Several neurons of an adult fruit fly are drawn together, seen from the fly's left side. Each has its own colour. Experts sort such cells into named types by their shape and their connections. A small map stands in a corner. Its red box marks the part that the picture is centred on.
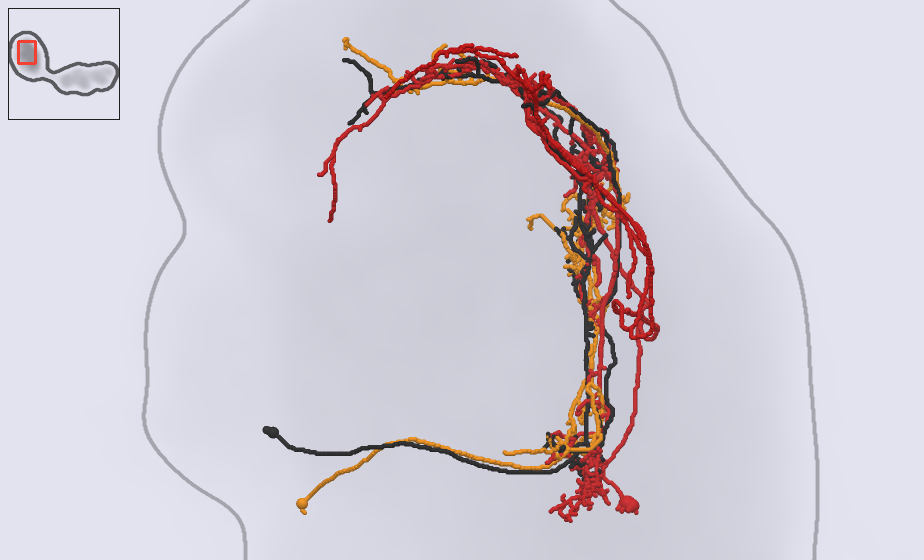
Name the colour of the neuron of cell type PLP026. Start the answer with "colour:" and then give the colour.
colour: orange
